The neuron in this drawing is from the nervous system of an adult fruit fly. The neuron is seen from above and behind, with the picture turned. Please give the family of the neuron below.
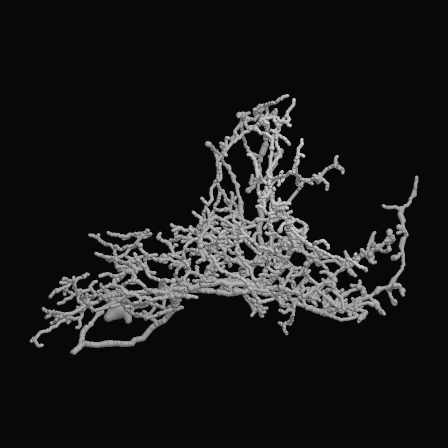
hemilineage LB12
